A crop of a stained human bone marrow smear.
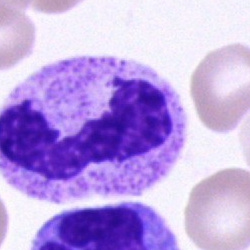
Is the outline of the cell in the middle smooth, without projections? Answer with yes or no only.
Yes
